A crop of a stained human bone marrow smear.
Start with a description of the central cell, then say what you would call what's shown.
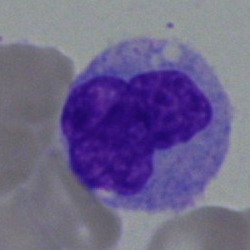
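Irregular, folded nuclear outline. Nucleus set toward left side of cell. Chromatin fine and lacy, not coarsely clumped. Cytoplasm pale grey-blue. Monocyte.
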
